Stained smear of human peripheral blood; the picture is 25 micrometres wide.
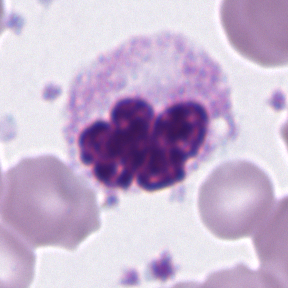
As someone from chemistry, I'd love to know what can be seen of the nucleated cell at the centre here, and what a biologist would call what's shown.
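Look first at the outline: it is roughly round. Now find the nucleus, which sits in the lower half of the cell. Notice that the cytoplasm is pale, with no blue to it. At the right edge of the nucleus there is a small, clear, round space. What you have here is a segmented neutrophil.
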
